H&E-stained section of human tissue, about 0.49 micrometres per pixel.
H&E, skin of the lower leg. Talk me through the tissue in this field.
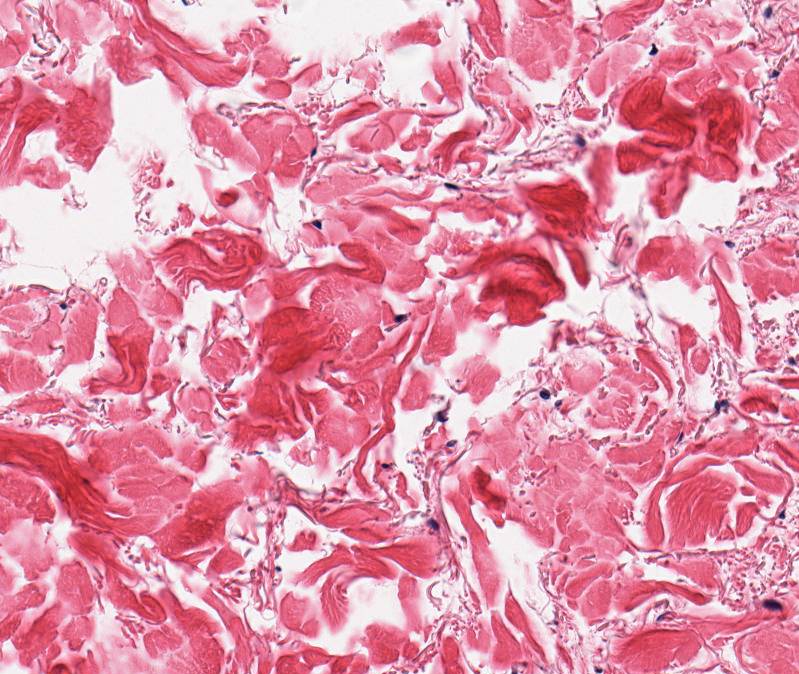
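Notice that some bundles are cut across, while others, cut lengthwise, look wavy. Scattered bundles stain deeper red than the paler pink ones around them. In the clefts between larger bundles, thin wavy fibres form a loose mesh. Nuclei are sparse, small, dark, thin or dot-like.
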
